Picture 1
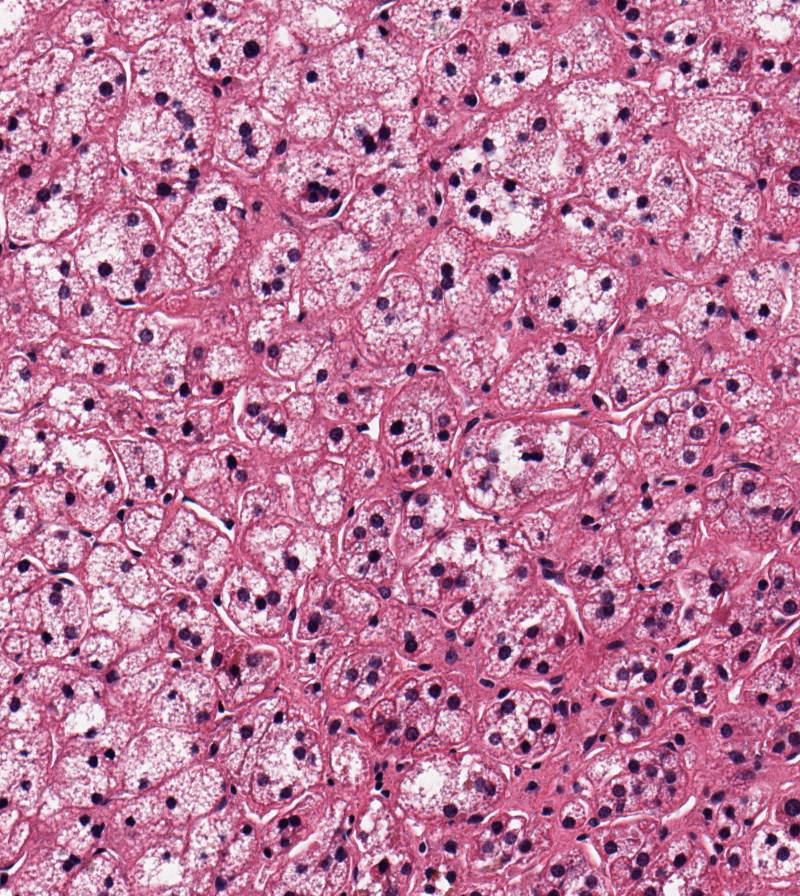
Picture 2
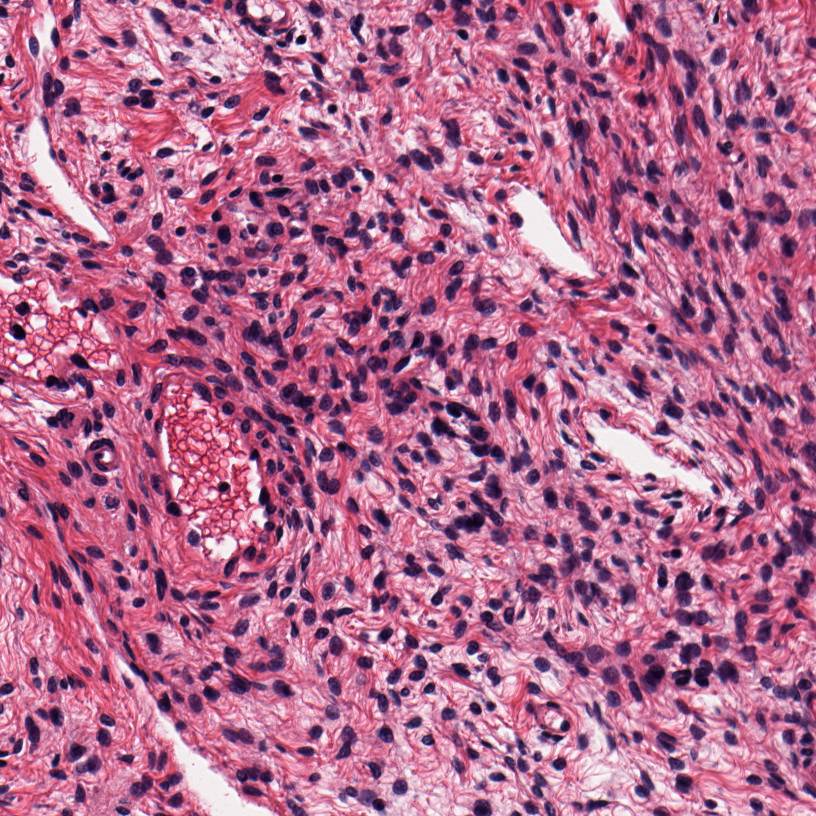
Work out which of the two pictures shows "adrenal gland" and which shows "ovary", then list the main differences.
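Picture 1 is the adrenal gland; picture 2 is the ovary. In picture 1 the cells across the whole field are grouped into small rounded nests, each bordered by thin pink septa, whereas picture 2 is a diffuse sheet of spindled to oval cells in fibrous stroma, with no epithelium anywhere. Most adrenal cells have pale, finely vacuolated, foamy cytoplasm, while the ovarian cells have scant pink cytoplasm with indistinct borders. Adrenal nuclei are small, round and darkly stained, mostly one per cell; ovarian nuclei are oval to elongated, also darkly stained, and lack prominent nucleoli. Within picture 1, the cells toward the lower right corner are more compact, with pinker and less vacuolated cytoplasm than those in the upper left. In picture 2, a vessel lumen left of centre is packed with red blood cells.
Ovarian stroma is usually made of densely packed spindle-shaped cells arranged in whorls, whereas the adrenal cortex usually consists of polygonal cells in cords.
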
